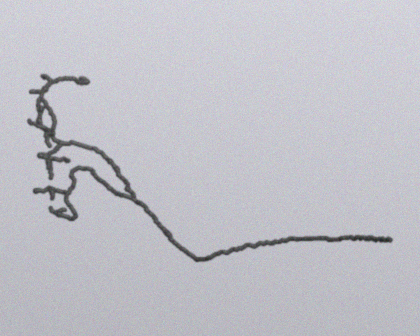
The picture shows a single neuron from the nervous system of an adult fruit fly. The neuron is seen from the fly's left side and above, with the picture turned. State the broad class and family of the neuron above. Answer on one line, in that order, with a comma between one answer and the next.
sensory neuron entering the nerve cord, class mechanosensory tactile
